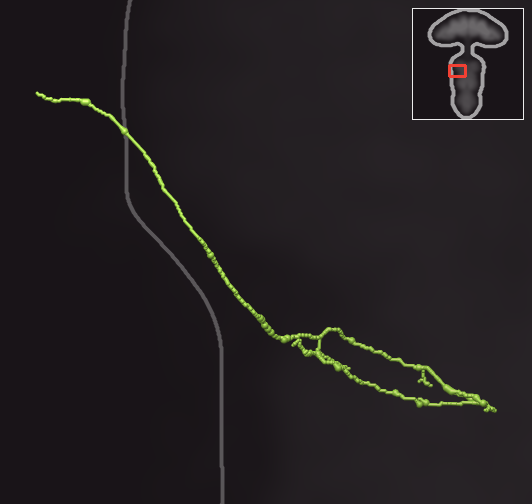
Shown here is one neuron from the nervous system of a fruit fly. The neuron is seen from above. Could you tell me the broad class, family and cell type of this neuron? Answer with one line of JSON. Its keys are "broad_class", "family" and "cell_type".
{"broad_class": "sensory neuron entering the nerve cord", "family": "class gustatory", "cell_type": "WG2"}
